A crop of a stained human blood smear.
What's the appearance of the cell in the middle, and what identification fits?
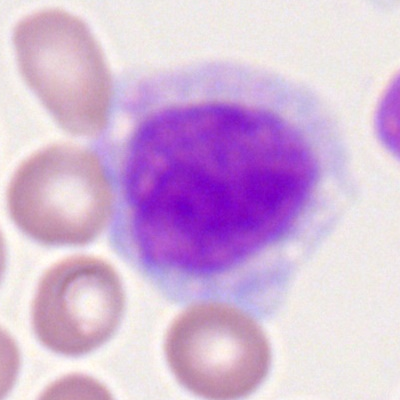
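First, the nucleus: a single unlobed nucleus fills most of the cell. Second, the chromatin: fairly fine, with uneven lighter and darker mottling rather than dense clumps. Third, the cytoplasm: pale grey-blue, forming a moderate rim that is broader above and to the right of the nucleus. This cell is a monocyte.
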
